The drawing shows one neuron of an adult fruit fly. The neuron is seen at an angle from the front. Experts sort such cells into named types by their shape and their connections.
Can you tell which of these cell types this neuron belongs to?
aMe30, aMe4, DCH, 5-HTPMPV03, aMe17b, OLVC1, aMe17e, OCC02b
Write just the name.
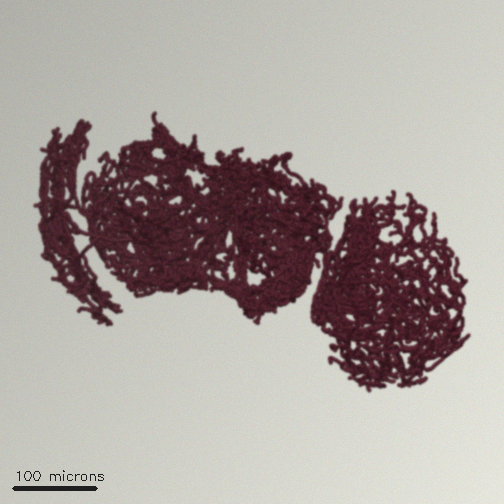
5-HTPMPV03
